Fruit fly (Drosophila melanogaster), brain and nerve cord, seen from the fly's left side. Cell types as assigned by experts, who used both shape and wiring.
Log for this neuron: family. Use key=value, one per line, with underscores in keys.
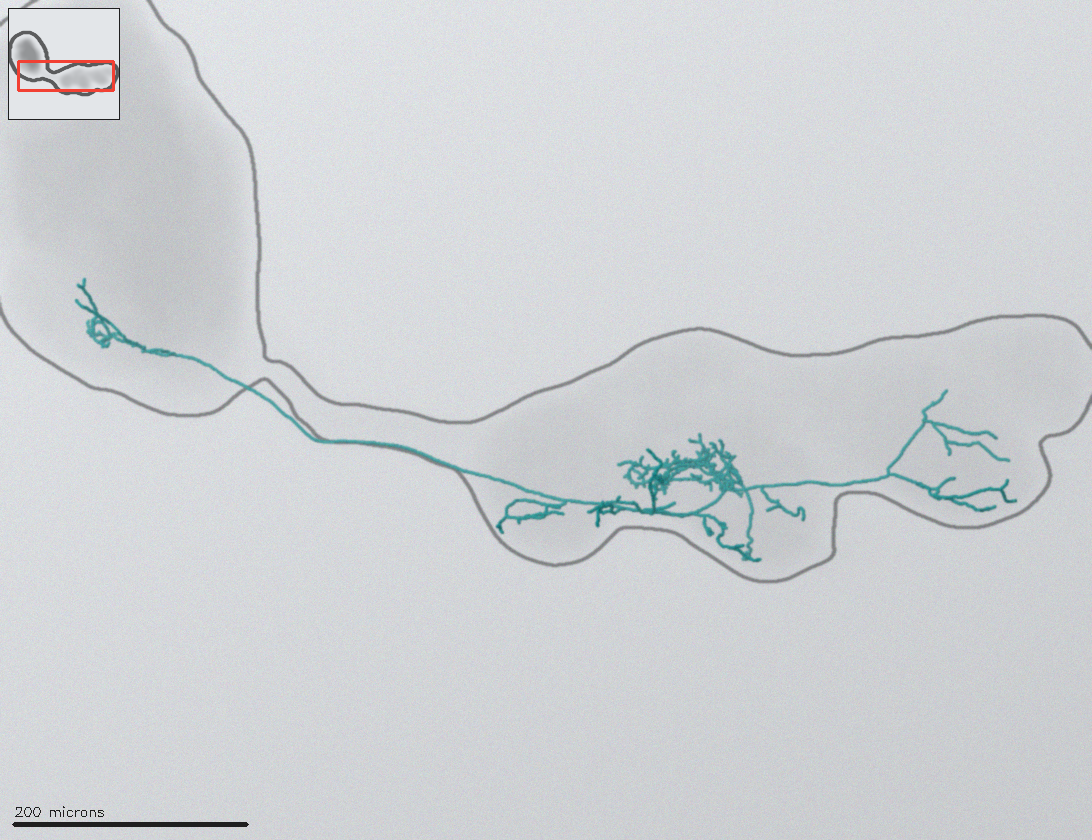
family=hemilineage 05B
